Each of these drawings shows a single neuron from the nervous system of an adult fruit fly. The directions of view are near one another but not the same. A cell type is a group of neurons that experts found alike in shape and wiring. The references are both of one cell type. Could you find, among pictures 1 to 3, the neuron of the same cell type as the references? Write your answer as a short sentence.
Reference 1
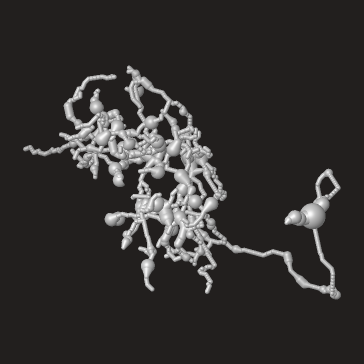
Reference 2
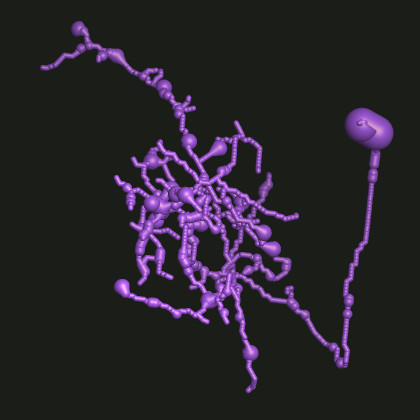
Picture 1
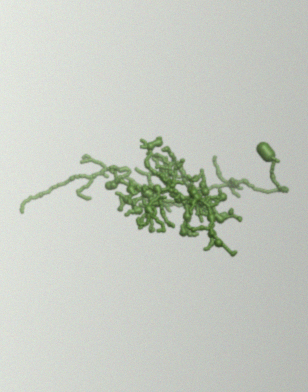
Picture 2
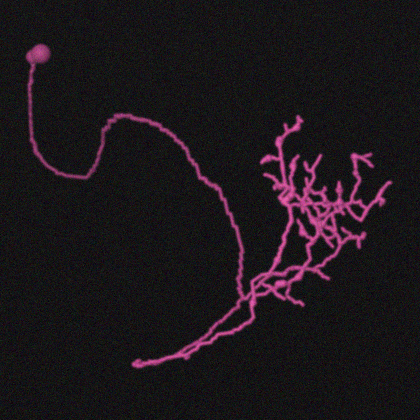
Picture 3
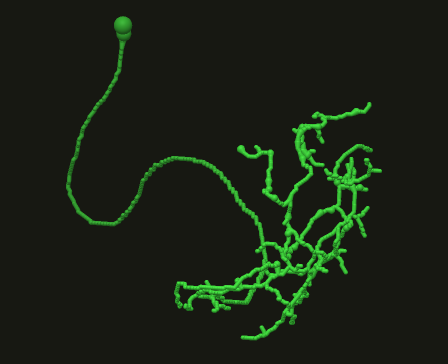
Picture 1 shows a neuron of the same cell type.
